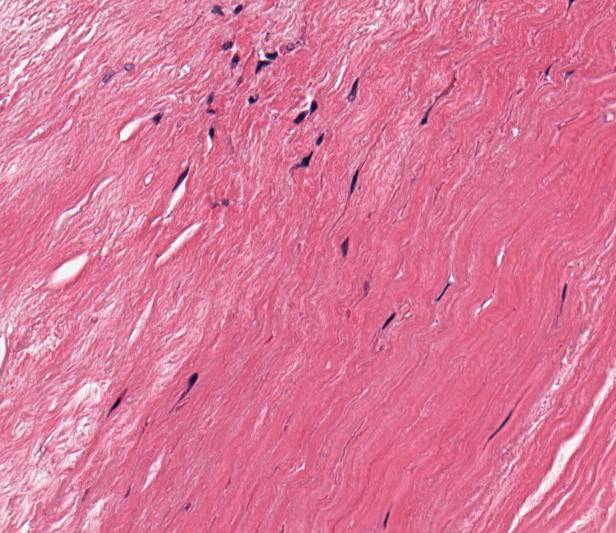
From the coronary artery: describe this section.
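It's dense collagenous connective tissue across the whole field, and there's no epithelium. Nuclei are sparse and widely scattered: dark, thin, spindle-shaped, lying parallel to the fibres. They're a bit more numerous in the upper middle than elsewhere.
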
